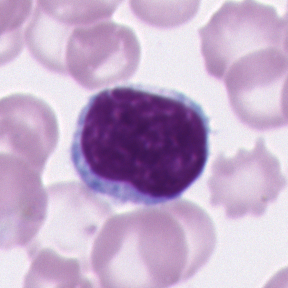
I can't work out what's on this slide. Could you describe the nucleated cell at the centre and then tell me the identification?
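The nucleus of this cell is rounded, with a shallow notch along its lower edge. Its chromatin is dense and dark purple, gathered into coarse clumps separated by paler streaks. No nucleoli are visible, and the cytoplasm contains no vacuoles. This is a typical lymphocyte.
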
